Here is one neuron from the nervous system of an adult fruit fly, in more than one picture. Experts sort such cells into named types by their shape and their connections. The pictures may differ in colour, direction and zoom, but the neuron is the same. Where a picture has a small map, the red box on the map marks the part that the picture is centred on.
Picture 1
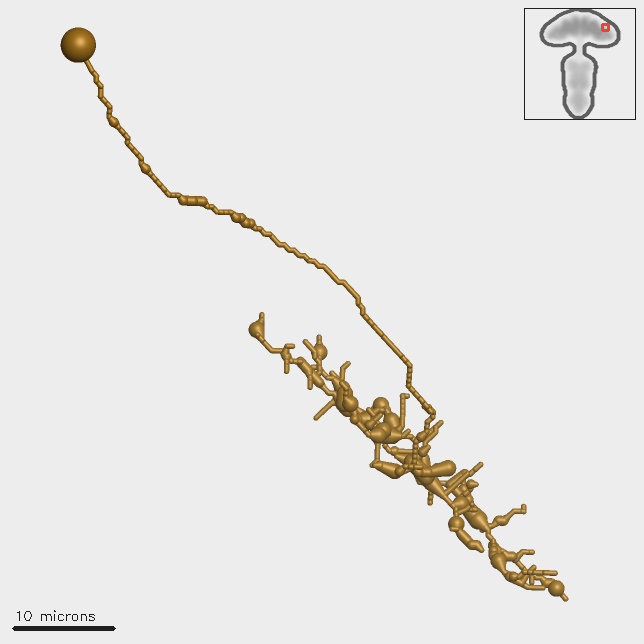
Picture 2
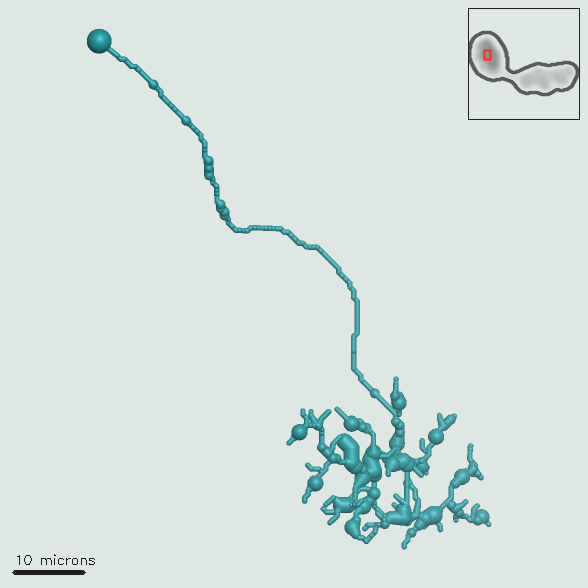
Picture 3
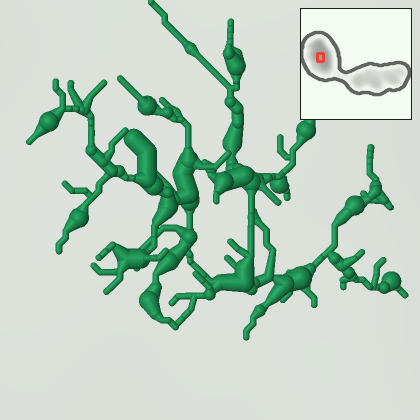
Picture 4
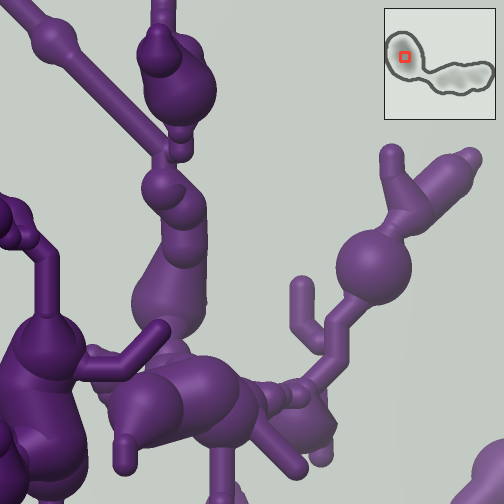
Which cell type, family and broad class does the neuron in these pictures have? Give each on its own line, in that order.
Dm15
Dm
optic-lobe intrinsic neuron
